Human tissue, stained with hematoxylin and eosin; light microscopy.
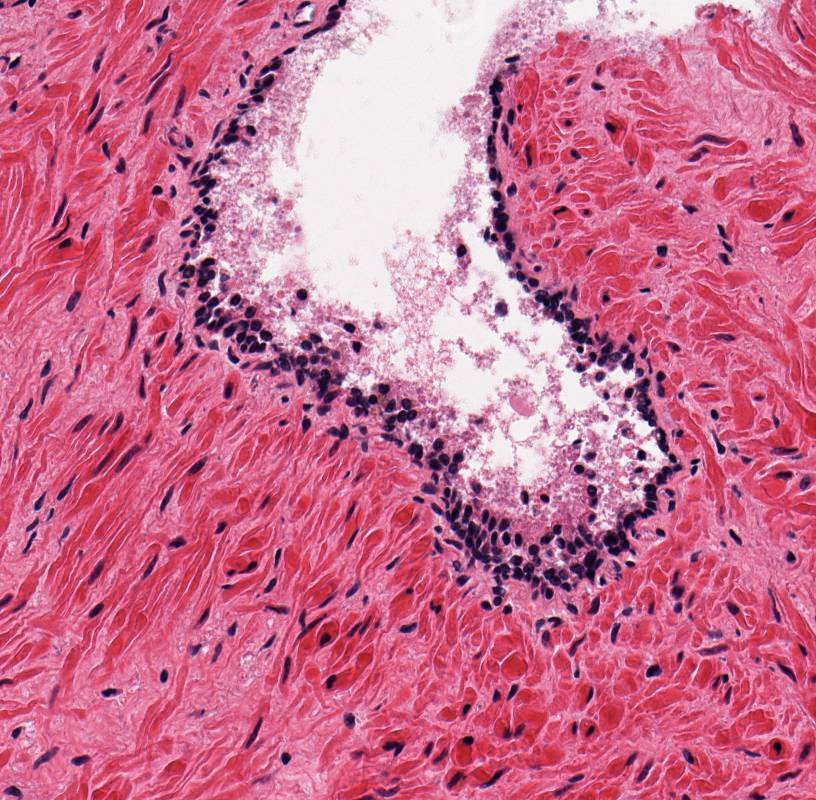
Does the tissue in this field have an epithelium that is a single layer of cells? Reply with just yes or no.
No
